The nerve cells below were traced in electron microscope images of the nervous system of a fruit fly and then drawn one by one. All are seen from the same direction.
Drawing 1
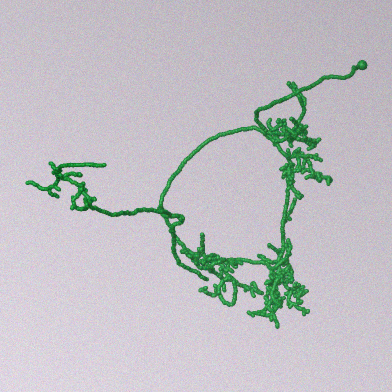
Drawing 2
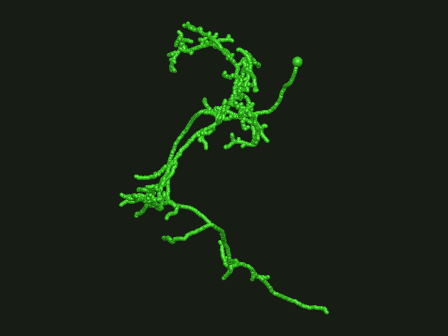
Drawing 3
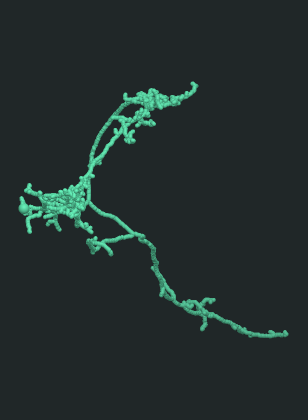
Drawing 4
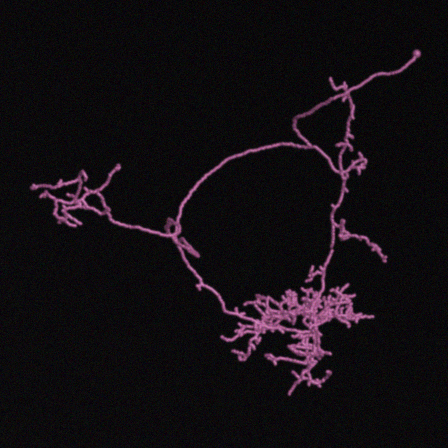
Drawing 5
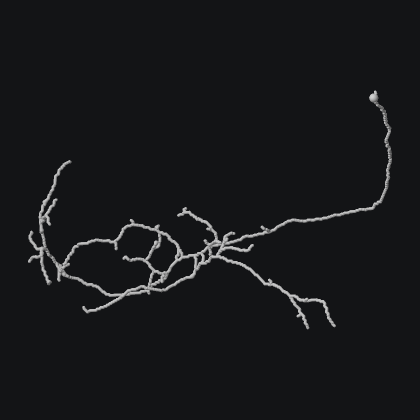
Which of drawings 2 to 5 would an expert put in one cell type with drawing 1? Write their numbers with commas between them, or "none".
2, 3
